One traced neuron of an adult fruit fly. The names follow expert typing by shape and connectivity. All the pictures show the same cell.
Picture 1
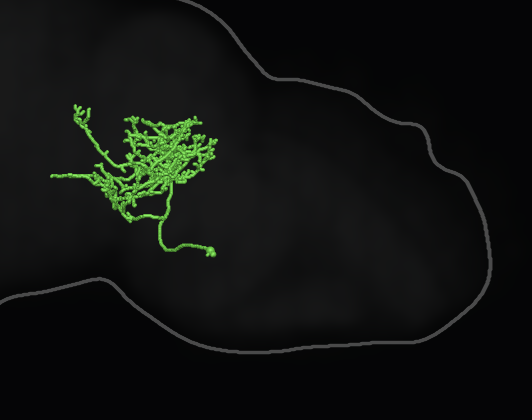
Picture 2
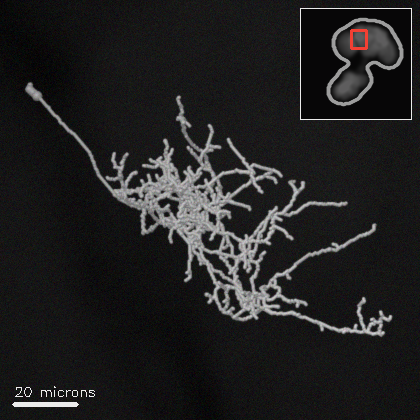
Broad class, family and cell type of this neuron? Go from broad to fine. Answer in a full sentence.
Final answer: A central-brain intrinsic neuron of hemilineage VPNp&v1_posterior, type PVLP108.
